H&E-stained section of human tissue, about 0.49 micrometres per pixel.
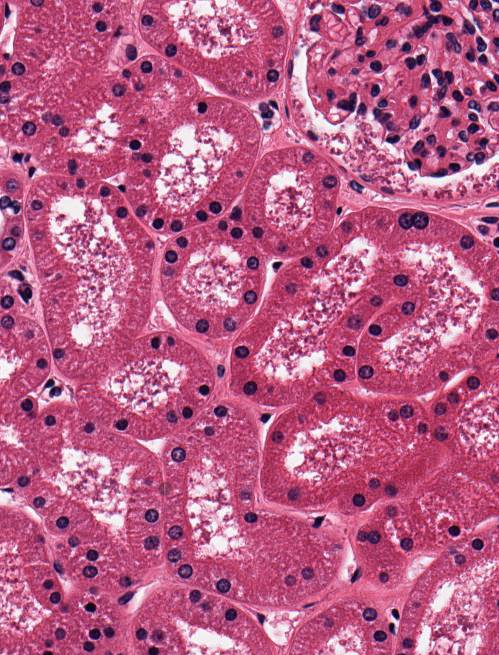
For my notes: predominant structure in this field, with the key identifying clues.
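I'd call this renal cortex. Closely packed tubules fill most of the field, cut in round and oblique profiles.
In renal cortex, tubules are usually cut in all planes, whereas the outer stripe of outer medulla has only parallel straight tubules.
A single layer of cuboidal to low columnar cells lines them, its cytoplasm abundant, deeply eosinophilic and finely granular.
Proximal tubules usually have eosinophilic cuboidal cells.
Then, in the top right corner, a glomerulus: a cellular capillary tuft with a clear space around it.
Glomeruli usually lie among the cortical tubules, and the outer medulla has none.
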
